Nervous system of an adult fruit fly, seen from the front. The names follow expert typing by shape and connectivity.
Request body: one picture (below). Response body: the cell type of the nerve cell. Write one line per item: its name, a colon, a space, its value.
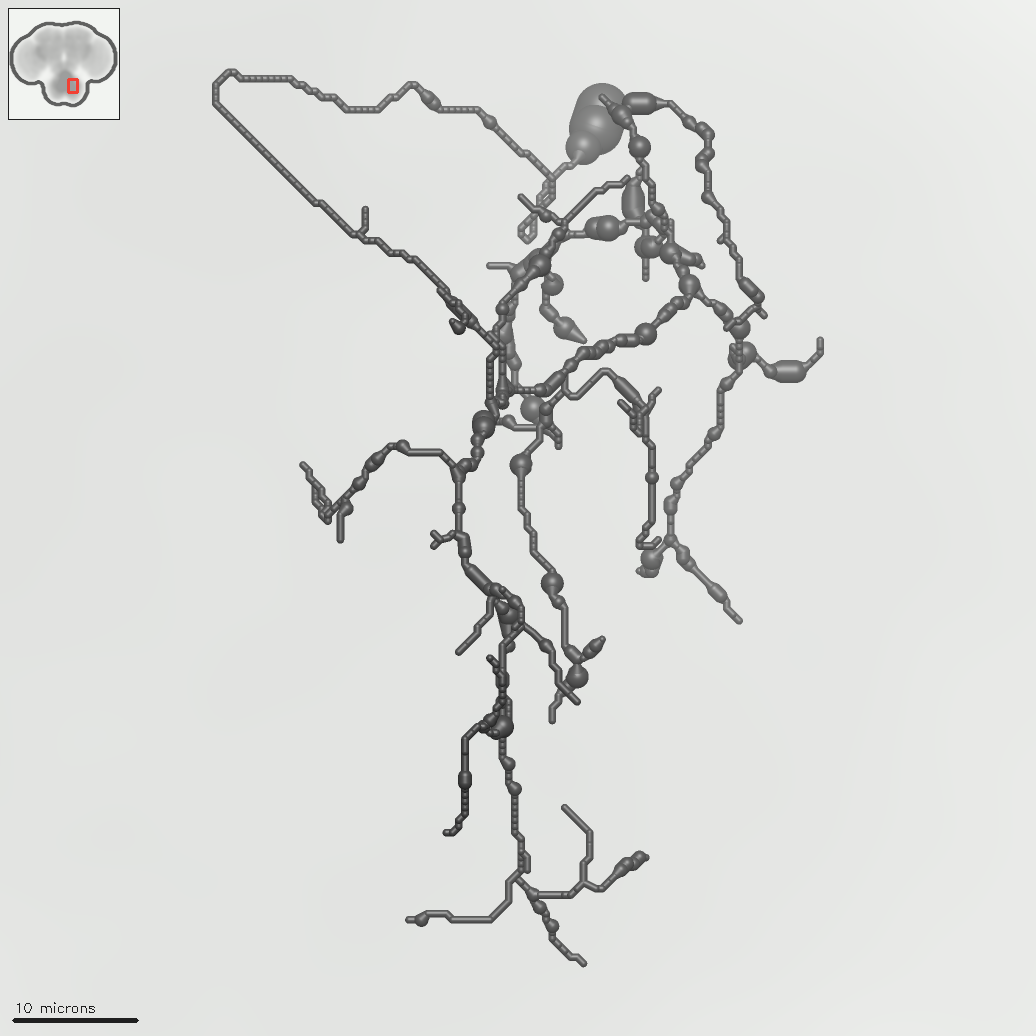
cell type: IN21A055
